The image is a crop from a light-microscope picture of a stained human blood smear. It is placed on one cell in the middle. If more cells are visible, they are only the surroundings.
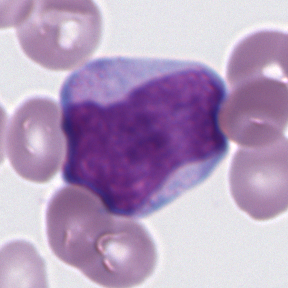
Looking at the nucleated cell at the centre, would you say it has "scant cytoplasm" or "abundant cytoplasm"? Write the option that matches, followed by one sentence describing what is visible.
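Scant cytoplasm. The nucleus fills most of the cell.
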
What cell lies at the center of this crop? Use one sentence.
For this crop, the cell in the middle is an atypical promyelocyte.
